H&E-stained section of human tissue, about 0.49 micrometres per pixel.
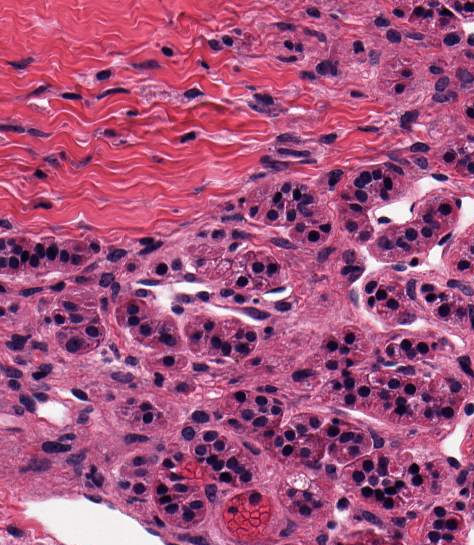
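Adrenal gland, H&E. A band of dense pink fibrous tissue occupies the upper left, its collagen bundles running roughly horizontally on a wavy course, with dark, elongated nuclei scattered among them. Closely packed cell nests fill the lower part and the right side; their nuclei are small, round, dark and fairly uniform.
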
